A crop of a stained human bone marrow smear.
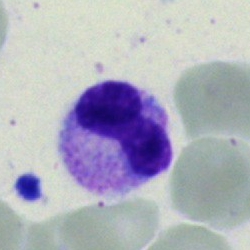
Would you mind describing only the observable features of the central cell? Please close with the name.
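In the upper right part of the cell lies the nucleus, its chromatin dense and dark purple. The cytoplasm is moderate in amount and filled with pinkish-lilac granules. The central cell is a band neutrophil.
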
